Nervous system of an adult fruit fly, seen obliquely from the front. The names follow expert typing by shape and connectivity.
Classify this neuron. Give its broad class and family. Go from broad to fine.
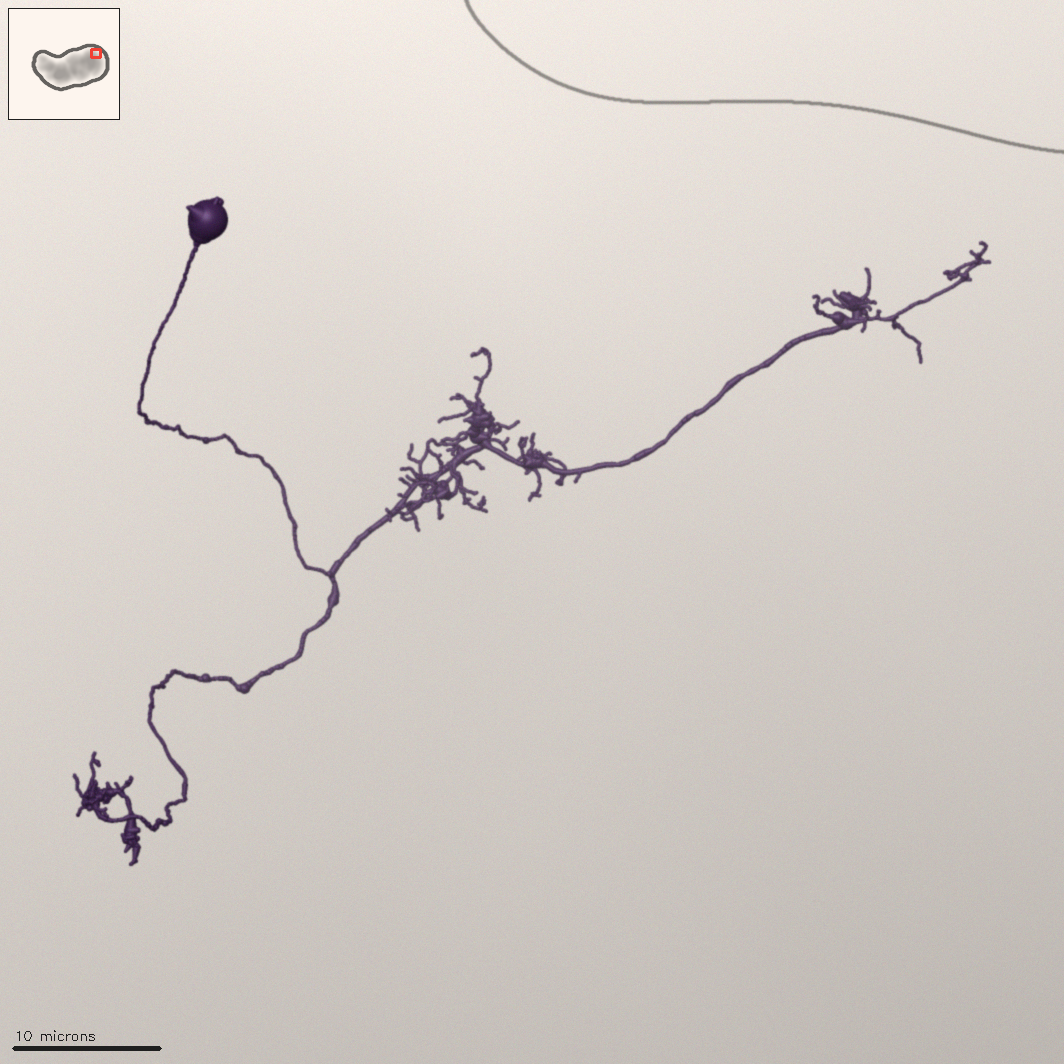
optic-lobe intrinsic neuron; T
